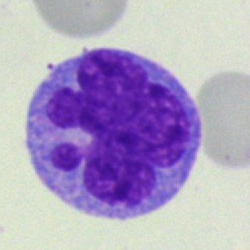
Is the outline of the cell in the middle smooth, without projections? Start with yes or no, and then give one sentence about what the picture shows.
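Yes. The cell is round with a smooth, even outline.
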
